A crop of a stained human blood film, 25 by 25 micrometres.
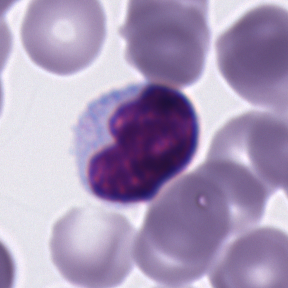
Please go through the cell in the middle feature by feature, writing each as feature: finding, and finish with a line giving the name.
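Nucleus shape: kidney-shaped, one notch on its left side
Nucleus position: toward the right, reaching the cell's right edge
Chromatin: dark purple, coarsely clumped
Cytoplasm: pale blue, mainly on the left side
Nuclear share: about 70% of the cell's area
Name: typical lymphocyte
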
